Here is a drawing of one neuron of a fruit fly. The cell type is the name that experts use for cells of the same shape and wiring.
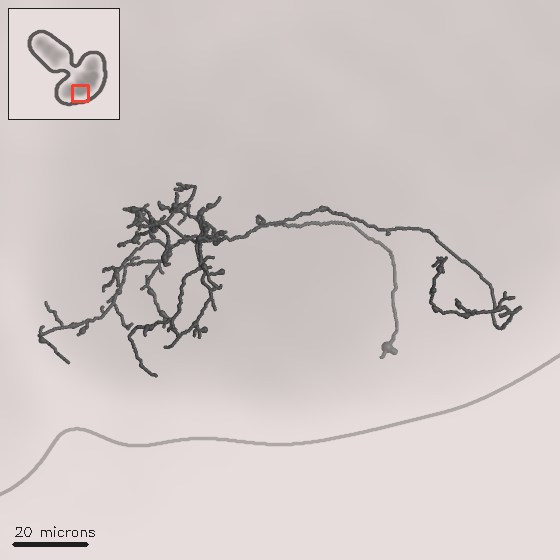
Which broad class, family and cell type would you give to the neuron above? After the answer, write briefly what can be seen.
It is a central-brain intrinsic neuron. The family is hemilineage AOTUv2. The cell type is LHAV7a1_a. It is in the brain and does not reach the nerve cord. By the scale bar it is about 130 microns wide in this view. Dozens of branch ends can be seen.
